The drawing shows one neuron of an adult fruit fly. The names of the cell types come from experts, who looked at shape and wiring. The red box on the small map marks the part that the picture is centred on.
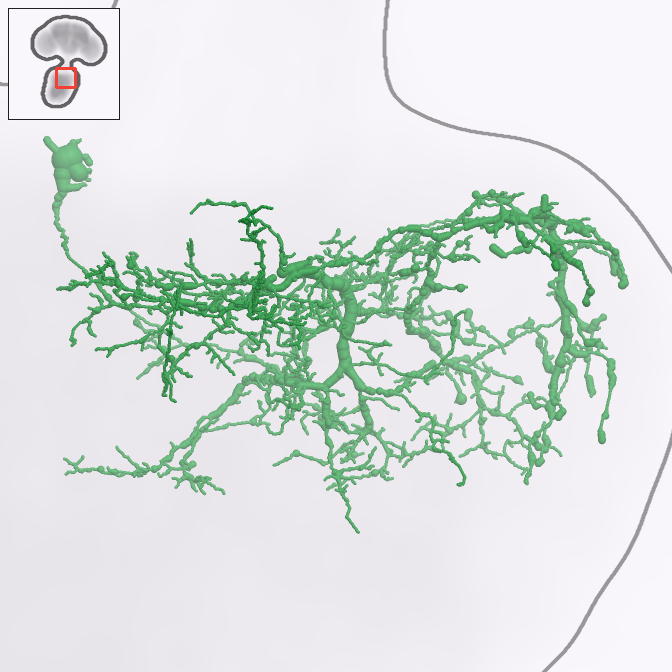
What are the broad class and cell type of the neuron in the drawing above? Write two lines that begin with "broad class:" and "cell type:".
broad class: nerve-cord intrinsic neuron
cell type: INXXX089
